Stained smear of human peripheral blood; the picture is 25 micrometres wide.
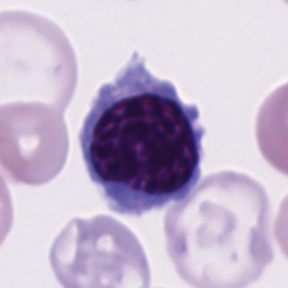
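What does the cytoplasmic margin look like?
Ragged, with small irregular projections.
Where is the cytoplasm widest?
Above the nucleus; at the sides it forms only a thin rim.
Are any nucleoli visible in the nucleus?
No, none can be seen.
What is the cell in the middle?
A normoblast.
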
